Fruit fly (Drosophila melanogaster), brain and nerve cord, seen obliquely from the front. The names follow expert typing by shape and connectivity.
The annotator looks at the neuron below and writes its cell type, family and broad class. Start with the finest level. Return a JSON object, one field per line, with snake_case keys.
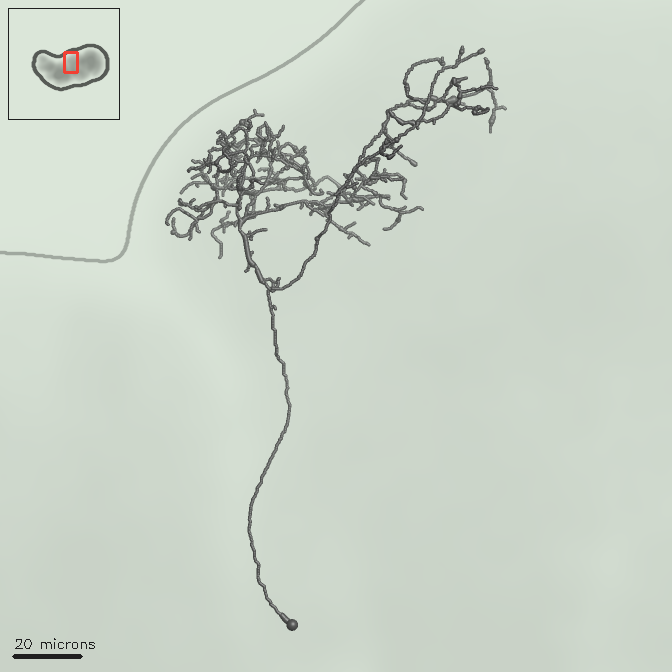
{
 "cell_type": "CB0947",
 "family": "hemilineage LHa2",
 "broad_class": "central-brain intrinsic neuron"
}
